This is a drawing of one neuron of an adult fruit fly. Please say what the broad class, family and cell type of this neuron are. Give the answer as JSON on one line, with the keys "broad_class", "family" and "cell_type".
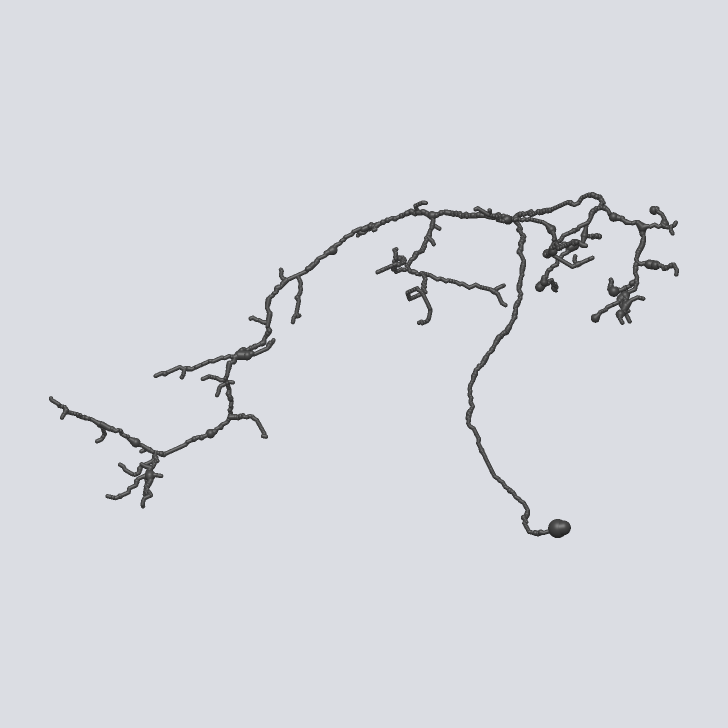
{"broad_class": "central-brain intrinsic neuron", "family": "hemilineage CLp1", "cell_type": "SMP428_a"}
